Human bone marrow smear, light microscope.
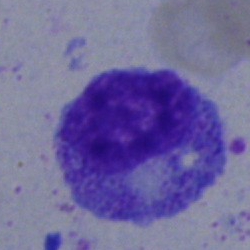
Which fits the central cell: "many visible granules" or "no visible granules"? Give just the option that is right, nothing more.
Many visible granules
